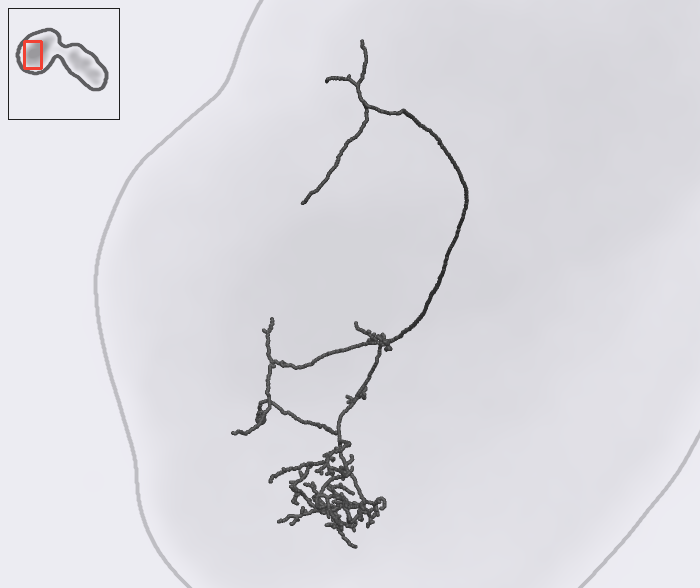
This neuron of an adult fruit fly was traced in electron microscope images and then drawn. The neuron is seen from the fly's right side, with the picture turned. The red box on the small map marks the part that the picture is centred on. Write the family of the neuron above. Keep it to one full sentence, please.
The neuron takes hemilineage VLPl2_posterior as its family.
